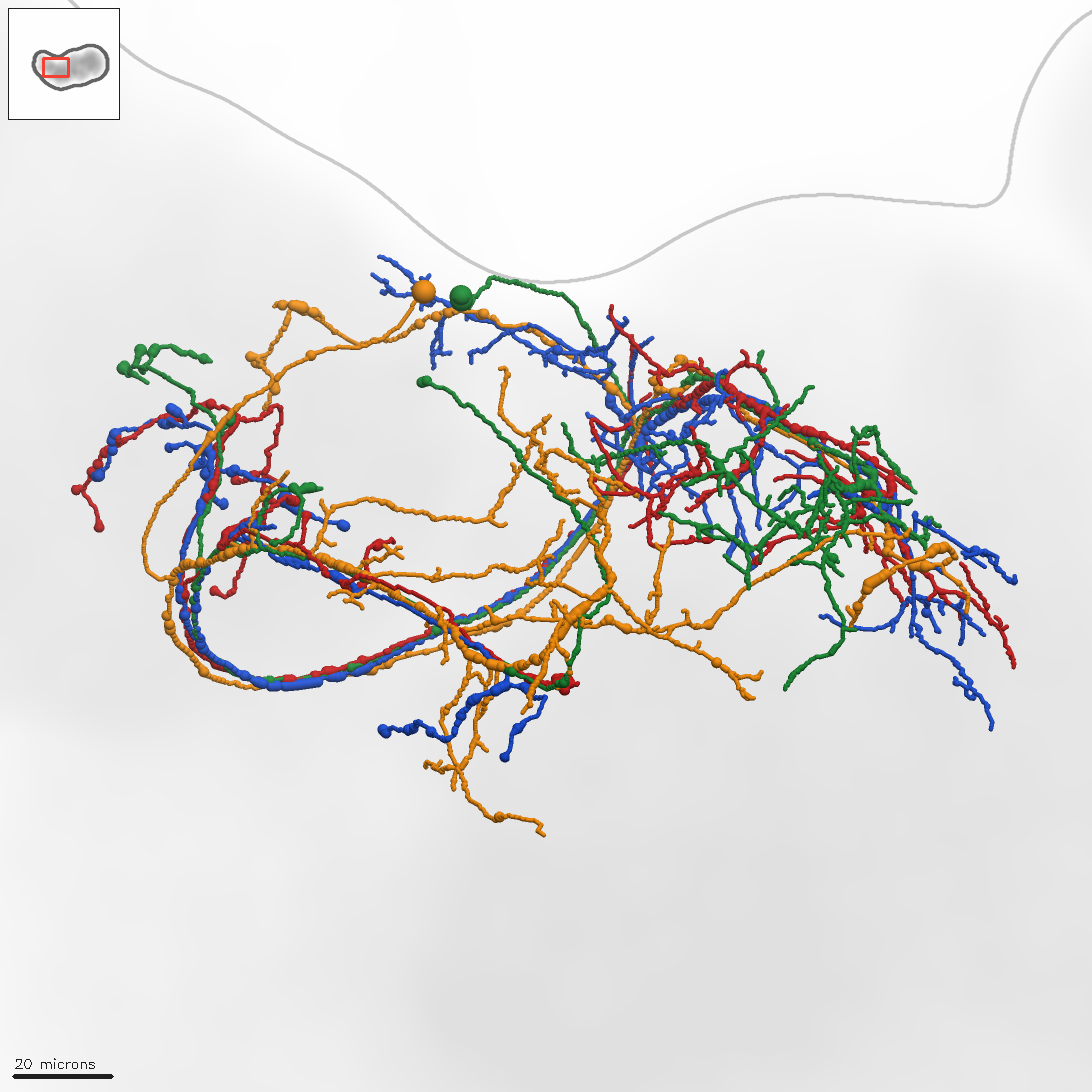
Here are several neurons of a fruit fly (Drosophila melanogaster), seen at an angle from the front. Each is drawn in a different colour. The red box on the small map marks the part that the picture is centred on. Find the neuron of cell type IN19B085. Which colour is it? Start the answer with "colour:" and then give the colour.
colour: green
